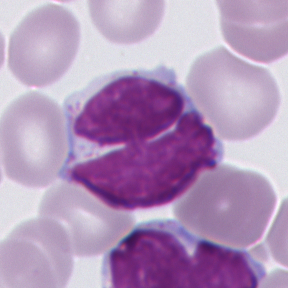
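Large granular lymphocyte, with a narrow cleft running into its nucleus from the left side and nearly splitting it into upper and lower parts. Of these, the lower part is the larger. No nucleolus can be seen, and the cytoplasm lacks vacuoles.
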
